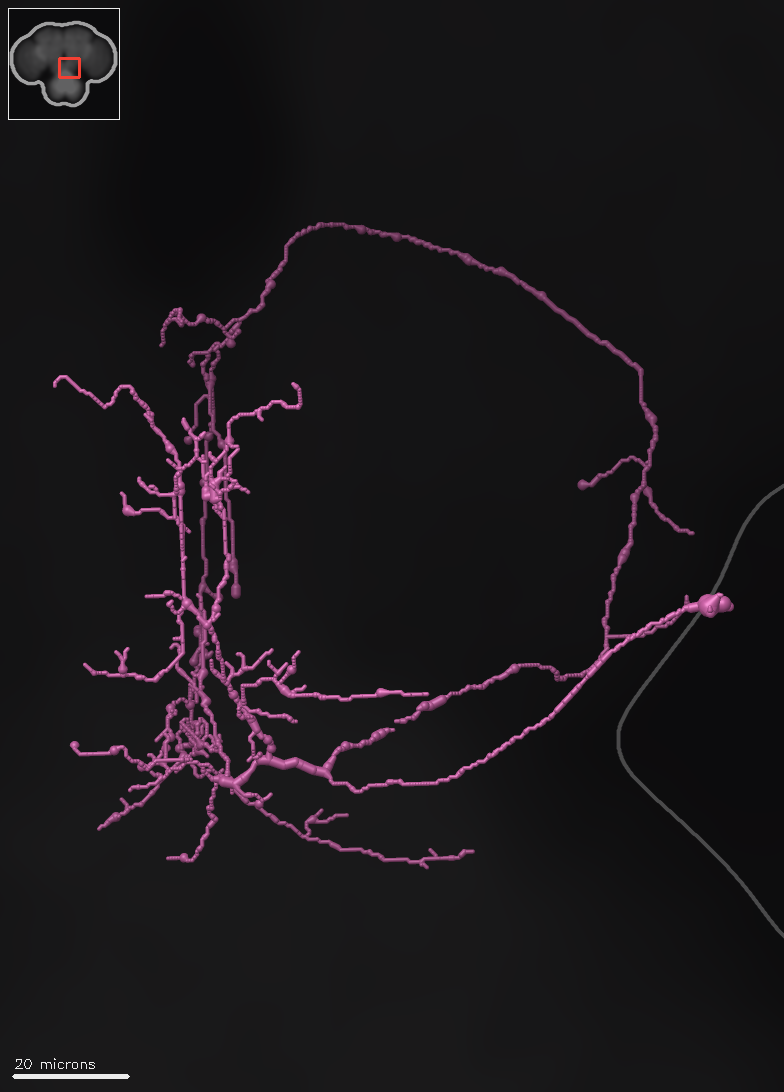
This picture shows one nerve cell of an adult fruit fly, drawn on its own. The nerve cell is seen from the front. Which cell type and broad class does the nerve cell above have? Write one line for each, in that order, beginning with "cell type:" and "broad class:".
cell type: GNG268
broad class: central-brain intrinsic neuron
